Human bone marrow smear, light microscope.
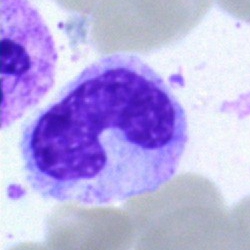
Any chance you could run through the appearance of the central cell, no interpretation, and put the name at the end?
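Smooth-edged, roughly round outline. Nucleus kidney-shaped, deep notch opening downward. No nucleoli visible. Cytoplasm pale greyish-blue. Band neutrophil.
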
